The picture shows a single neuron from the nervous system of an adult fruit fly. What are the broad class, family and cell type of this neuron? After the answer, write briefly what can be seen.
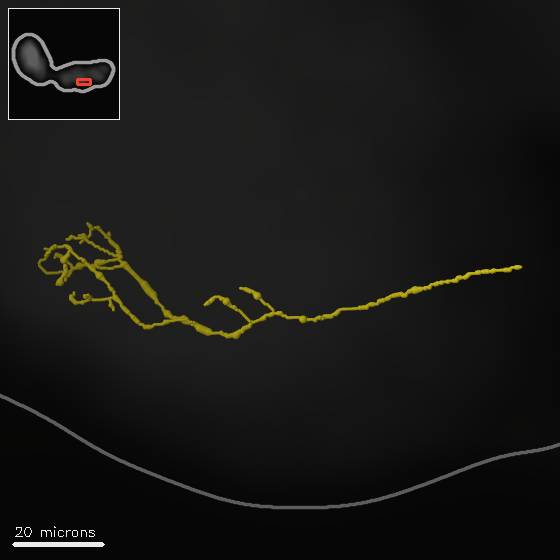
This is a sensory neuron entering the nerve cord. Its family is called class mechanosensory tactile. The cell type is SNta20. The drawing shows no cell body. By the scale bar it is about 110 microns wide in this view.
